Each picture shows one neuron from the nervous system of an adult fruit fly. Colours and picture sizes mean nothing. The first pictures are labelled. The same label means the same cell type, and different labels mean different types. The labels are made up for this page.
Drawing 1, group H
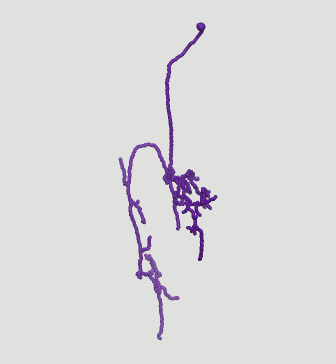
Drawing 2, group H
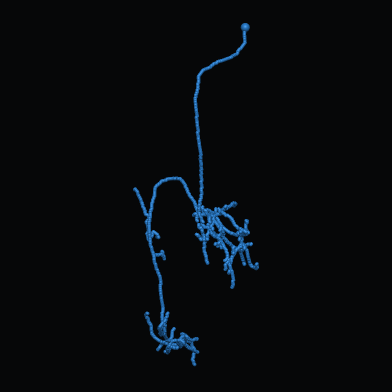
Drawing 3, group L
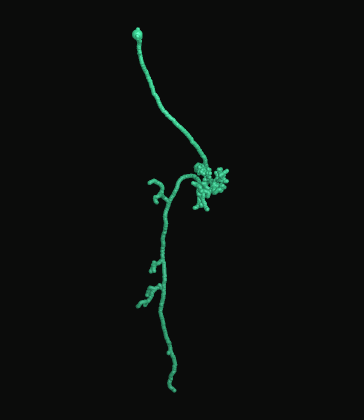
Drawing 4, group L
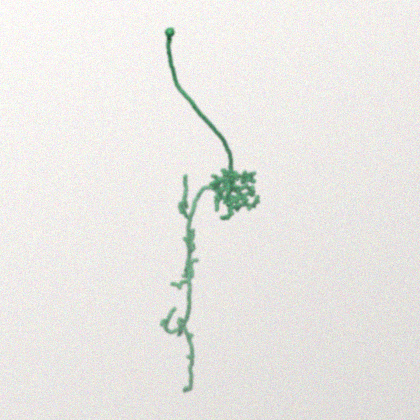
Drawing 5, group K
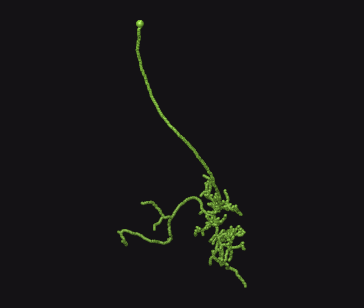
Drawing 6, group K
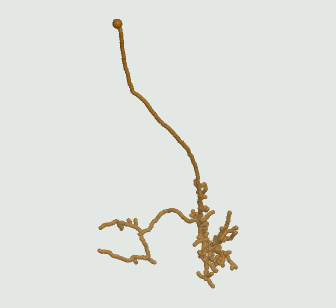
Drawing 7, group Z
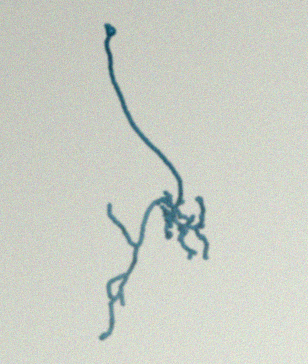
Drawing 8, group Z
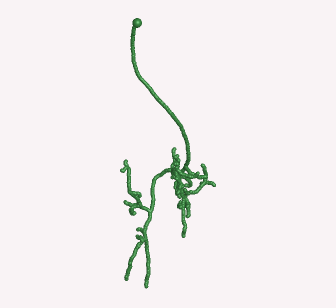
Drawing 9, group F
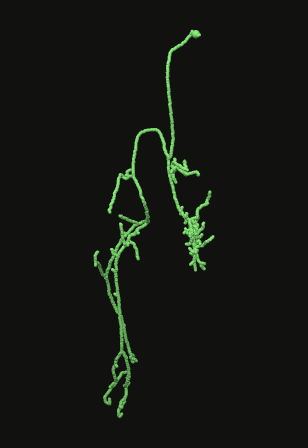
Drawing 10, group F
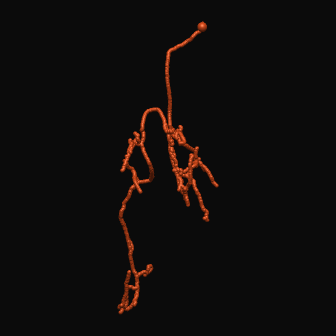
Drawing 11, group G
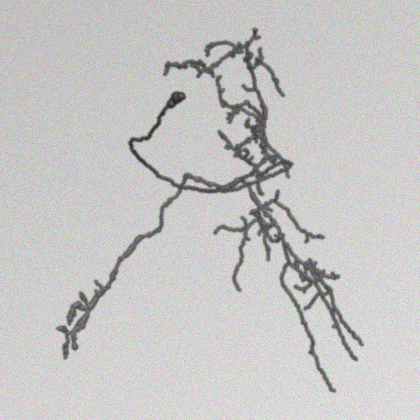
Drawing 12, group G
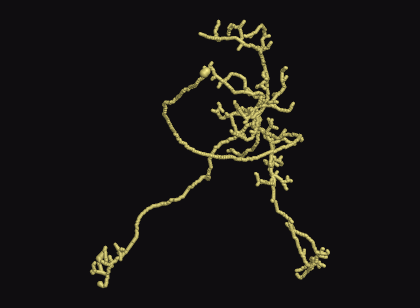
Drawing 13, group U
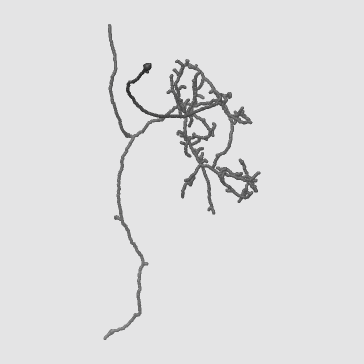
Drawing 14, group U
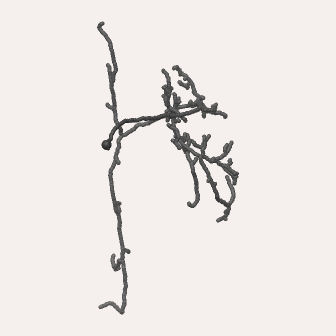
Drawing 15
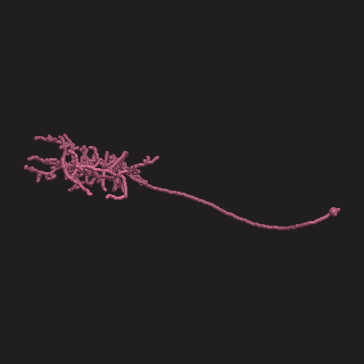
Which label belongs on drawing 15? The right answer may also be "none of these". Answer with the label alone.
group K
